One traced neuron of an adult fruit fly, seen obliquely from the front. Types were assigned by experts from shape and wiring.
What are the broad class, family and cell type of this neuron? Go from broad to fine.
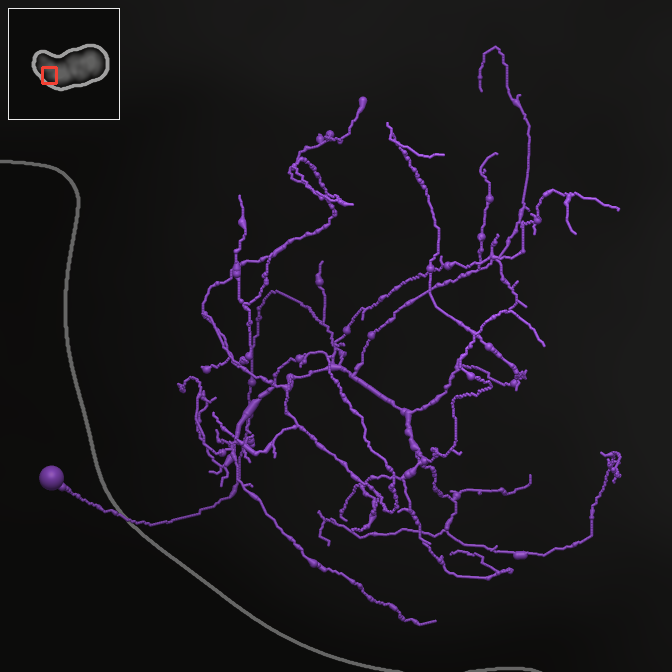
nerve-cord intrinsic neuron; hemilineage 20A.22A; IN20A.22A022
